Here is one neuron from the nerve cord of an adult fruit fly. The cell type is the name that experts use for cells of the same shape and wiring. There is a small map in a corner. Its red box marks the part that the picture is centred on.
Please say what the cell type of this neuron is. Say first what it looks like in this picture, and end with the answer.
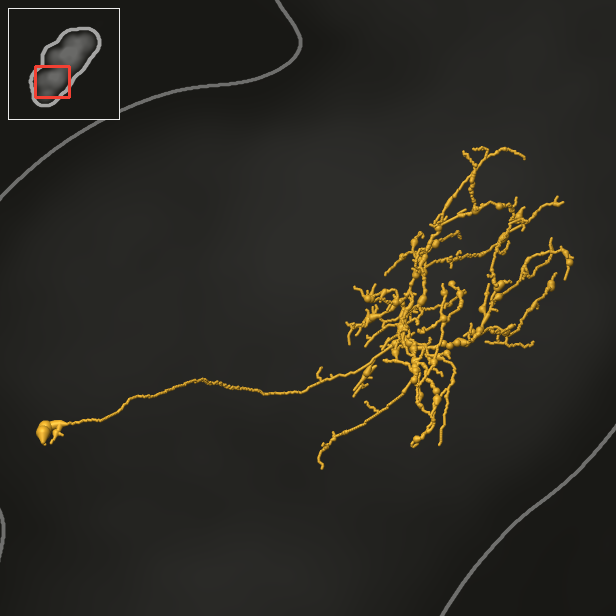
The picture shows dozens of branch ends. In this view it is wider than it is tall. Its broad class is nerve-cord intrinsic neuron. The cell type is IN04B105.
